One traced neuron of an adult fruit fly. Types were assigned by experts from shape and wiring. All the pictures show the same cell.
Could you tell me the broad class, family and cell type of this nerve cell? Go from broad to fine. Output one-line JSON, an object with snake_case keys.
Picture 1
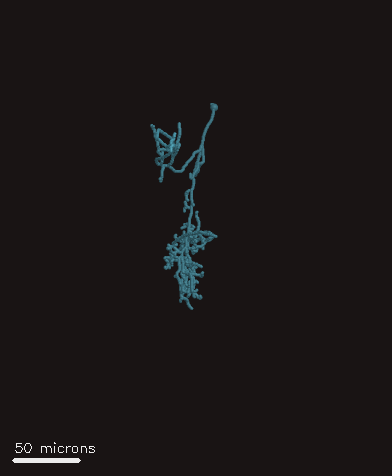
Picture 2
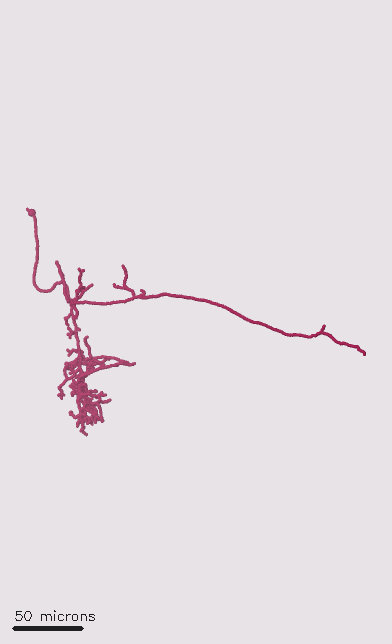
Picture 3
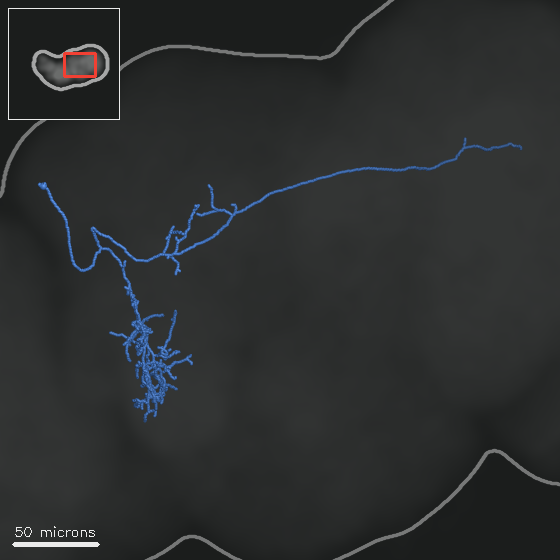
{"broad_class": "central-brain intrinsic neuron", "family": "hemilineage LHl1", "cell_type": "AVLP009"}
